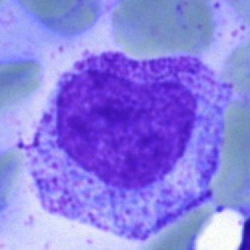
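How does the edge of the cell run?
Irregular and somewhat angular, not smoothly round.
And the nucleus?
A notch at its top edge gives it a heart-like shape, and it sits toward the top, leaving a wider band of cytoplasm below.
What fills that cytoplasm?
Numerous purple granules, scattered throughout.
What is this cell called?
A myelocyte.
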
